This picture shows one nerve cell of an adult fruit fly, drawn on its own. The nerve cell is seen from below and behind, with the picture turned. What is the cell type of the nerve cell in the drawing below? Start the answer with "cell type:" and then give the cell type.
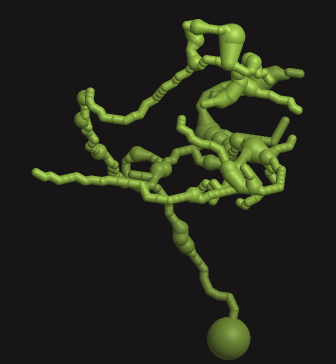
cell type: Mi15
